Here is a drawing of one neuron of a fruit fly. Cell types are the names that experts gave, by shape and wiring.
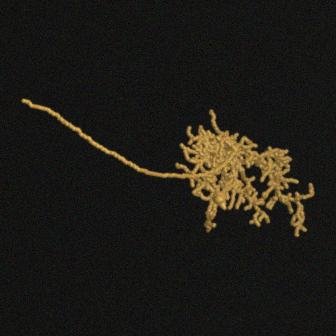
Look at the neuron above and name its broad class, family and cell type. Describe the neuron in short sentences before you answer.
The picture shows dozens of branch ends. In this view it is wider than it is tall. It is a motor neuron of the nerve cord. The family is MNad. Its cell type is MNad01.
